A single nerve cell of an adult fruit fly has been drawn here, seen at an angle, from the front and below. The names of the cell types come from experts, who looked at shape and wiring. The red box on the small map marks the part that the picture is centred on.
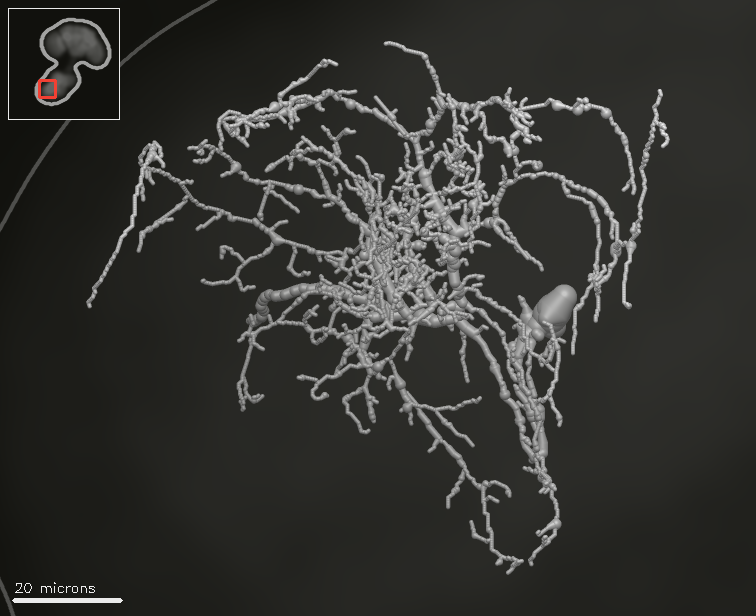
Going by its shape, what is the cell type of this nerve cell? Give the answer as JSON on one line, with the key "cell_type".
{"cell_type": "MNad09"}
